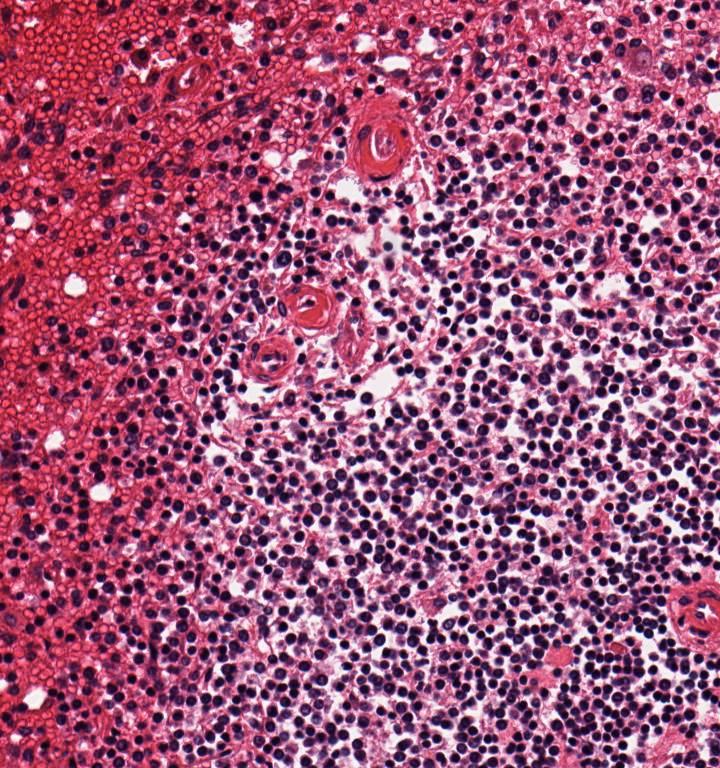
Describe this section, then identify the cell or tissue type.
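Layout: an upper-left zone packed with red blood cells, and a larger central and right zone crowded with small dark-nucleated cells. Crowded cells: lymphocytes, with small round, darkly stained nuclei and very little cytoplasm. Vessels: several small arterioles, thick pink walls, narrow lumens, mostly in the upper part of the lymphocyte-rich zone. Red cells, upper left: round pink discs tightly packed side by side. This section is spleen.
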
